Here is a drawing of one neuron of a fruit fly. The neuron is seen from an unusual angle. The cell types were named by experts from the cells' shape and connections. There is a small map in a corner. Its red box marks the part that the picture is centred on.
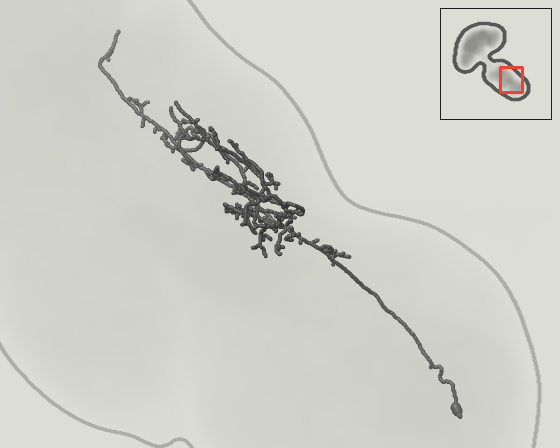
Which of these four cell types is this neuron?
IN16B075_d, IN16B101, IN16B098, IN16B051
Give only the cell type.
IN16B051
